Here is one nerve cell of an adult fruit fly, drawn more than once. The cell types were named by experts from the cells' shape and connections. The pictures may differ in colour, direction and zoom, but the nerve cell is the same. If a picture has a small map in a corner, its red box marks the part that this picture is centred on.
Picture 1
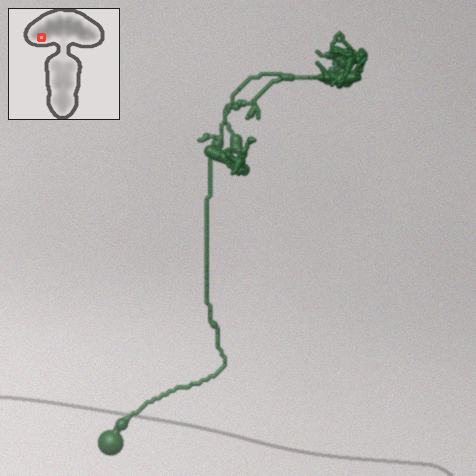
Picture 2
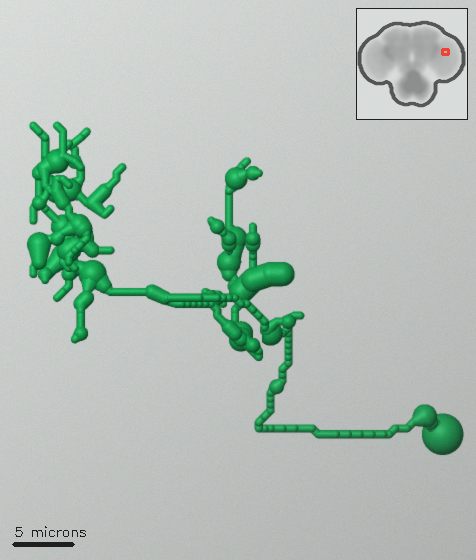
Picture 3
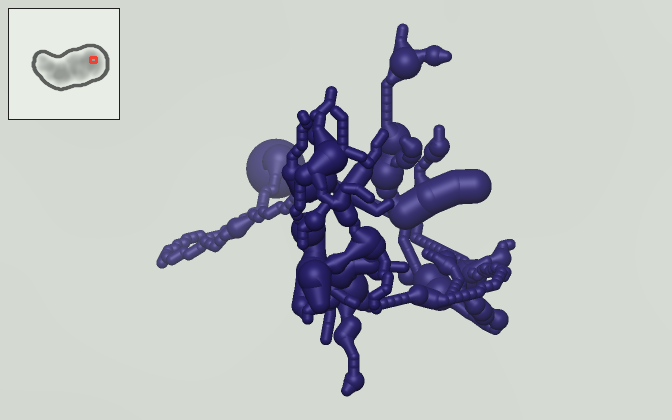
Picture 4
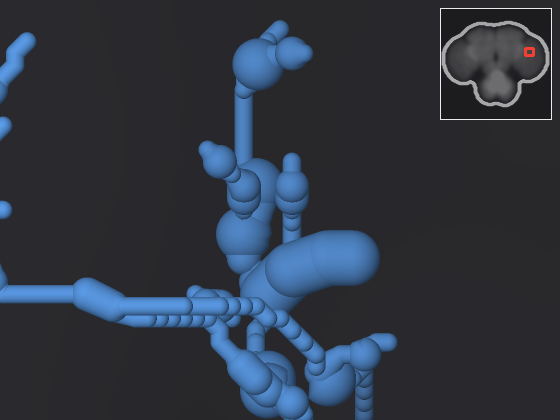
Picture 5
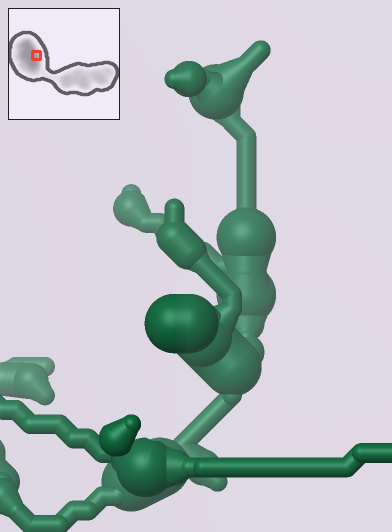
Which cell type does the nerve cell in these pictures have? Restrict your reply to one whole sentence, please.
As for cell type, this nerve cell is T5a.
